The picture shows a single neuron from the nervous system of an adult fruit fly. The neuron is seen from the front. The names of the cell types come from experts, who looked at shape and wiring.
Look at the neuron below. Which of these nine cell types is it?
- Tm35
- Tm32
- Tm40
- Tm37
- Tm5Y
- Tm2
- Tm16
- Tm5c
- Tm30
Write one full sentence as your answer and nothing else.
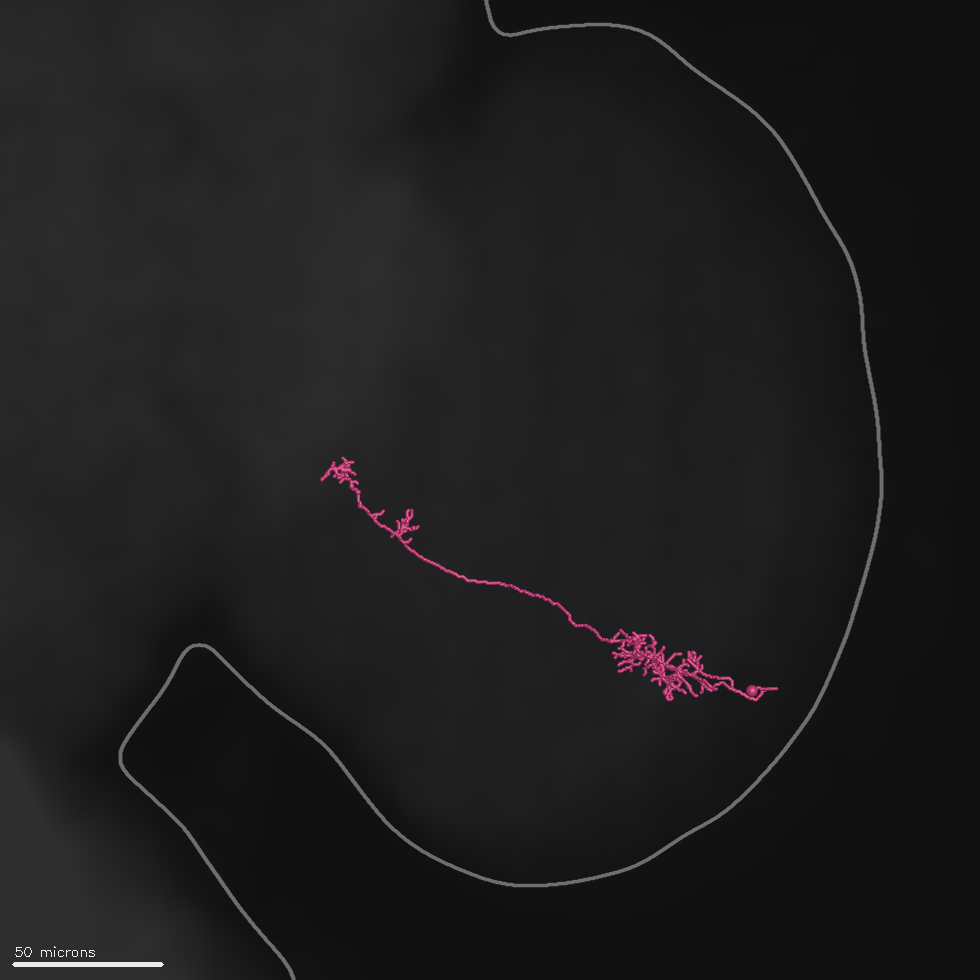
This neuron carries the cell type designation Tm37.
